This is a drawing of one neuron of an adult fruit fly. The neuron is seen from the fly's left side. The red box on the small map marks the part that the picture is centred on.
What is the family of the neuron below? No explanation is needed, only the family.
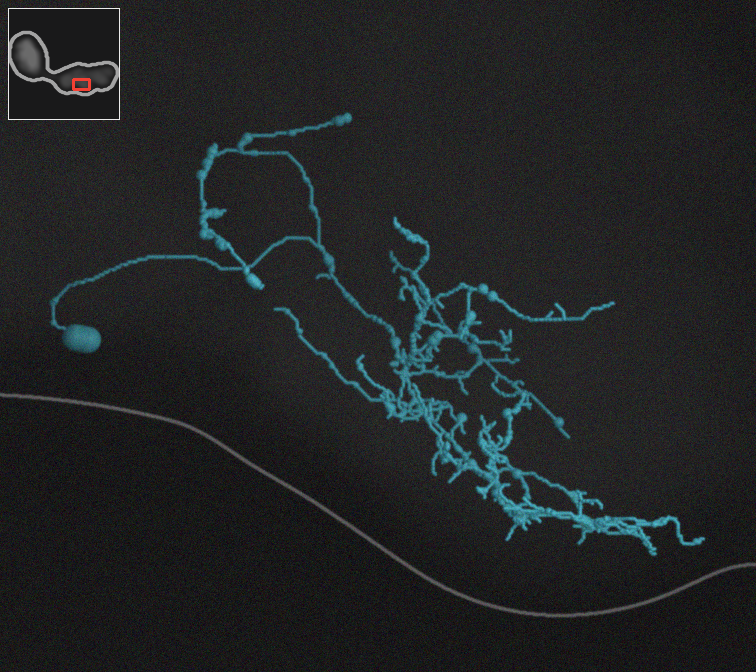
hemilineage 16B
